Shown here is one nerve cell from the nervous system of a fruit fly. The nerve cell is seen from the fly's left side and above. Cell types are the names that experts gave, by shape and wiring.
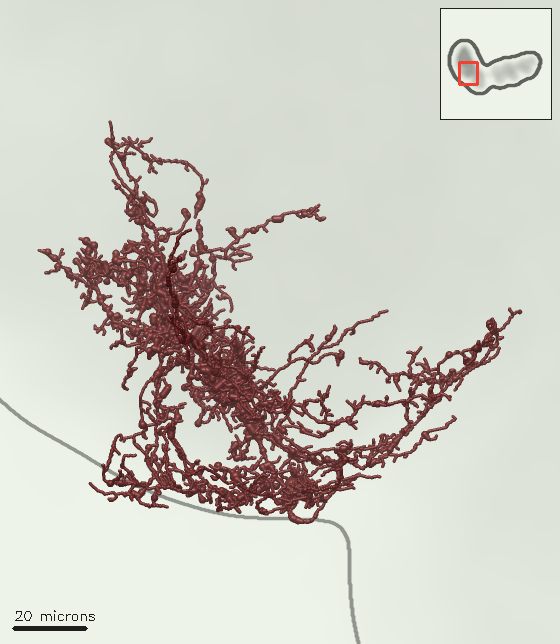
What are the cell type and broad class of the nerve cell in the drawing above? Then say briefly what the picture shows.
The cell type is GNG511. Its broad class is central-brain intrinsic neuron. From left to right in the picture it spans about 140 microns. The picture shows more than a hundred branch ends.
